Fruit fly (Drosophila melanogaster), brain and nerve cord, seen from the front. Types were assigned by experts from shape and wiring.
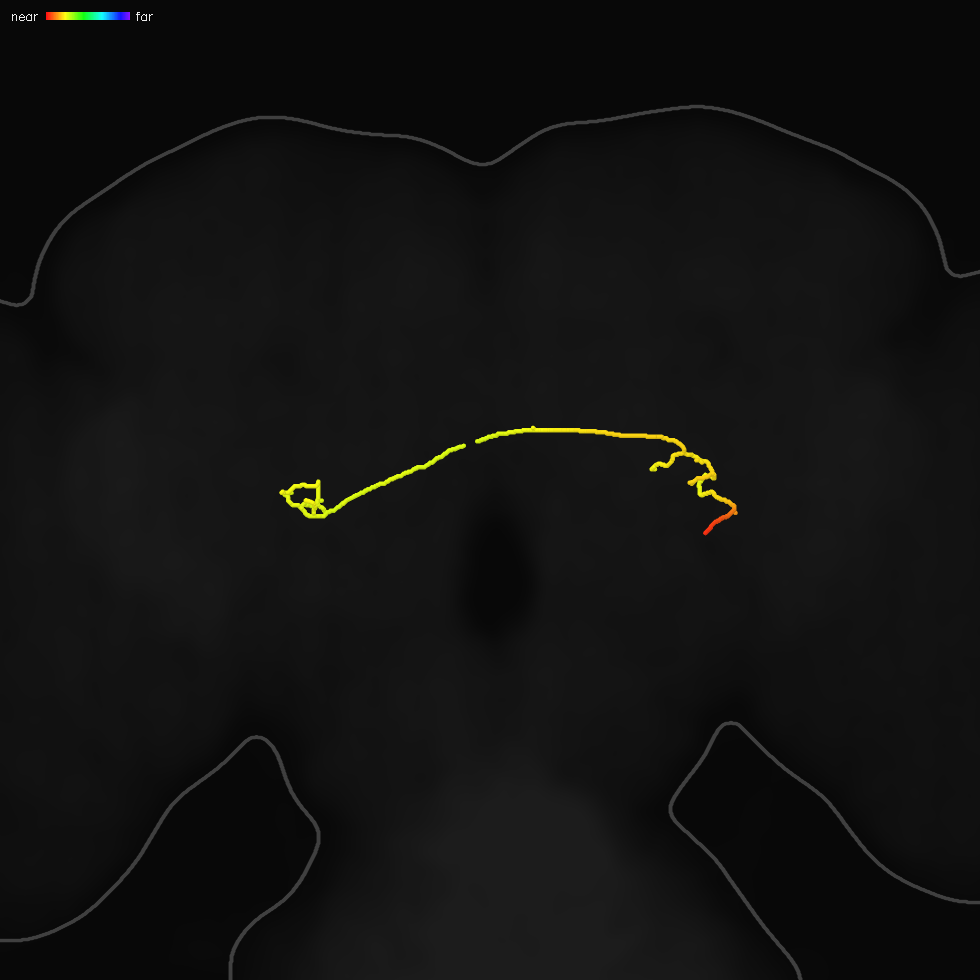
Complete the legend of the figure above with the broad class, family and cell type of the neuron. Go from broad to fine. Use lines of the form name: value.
broad class: sensory neuron entering the brain
family: class olfactory
cell type: ORN_DP1l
